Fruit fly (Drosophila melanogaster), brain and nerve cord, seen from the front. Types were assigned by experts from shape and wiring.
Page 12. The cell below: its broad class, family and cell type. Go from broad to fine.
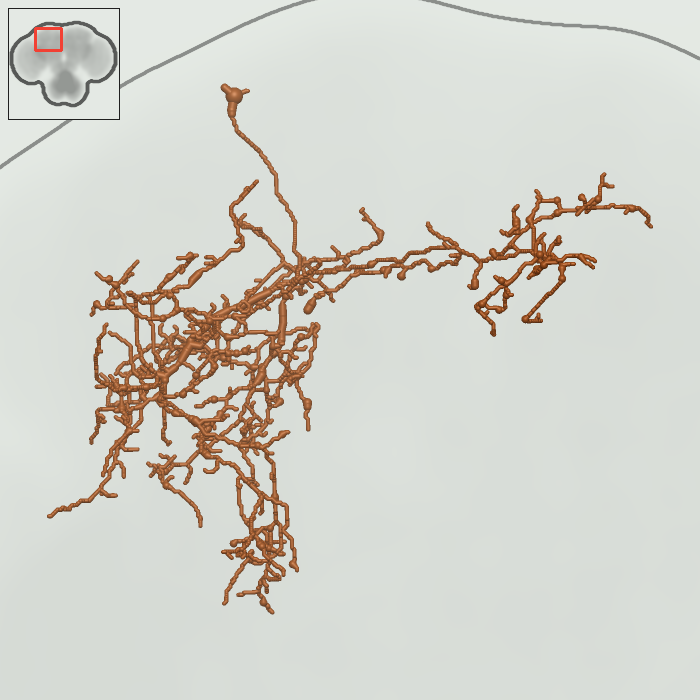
central-brain intrinsic neuron; hemilineage VLPd&p1_posterior; LHPD2c1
